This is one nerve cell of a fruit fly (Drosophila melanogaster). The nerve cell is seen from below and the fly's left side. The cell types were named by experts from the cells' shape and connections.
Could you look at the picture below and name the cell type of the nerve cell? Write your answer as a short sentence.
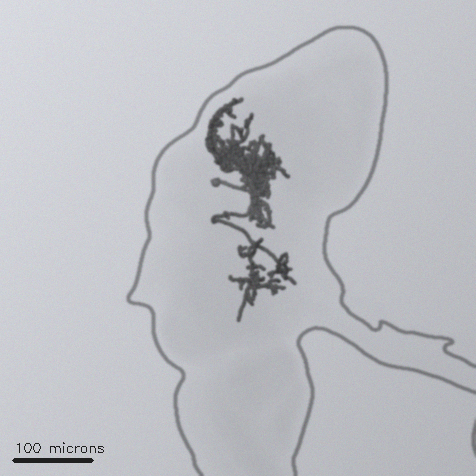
The cell type is CL211.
